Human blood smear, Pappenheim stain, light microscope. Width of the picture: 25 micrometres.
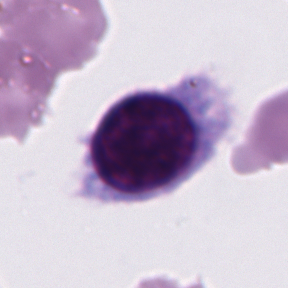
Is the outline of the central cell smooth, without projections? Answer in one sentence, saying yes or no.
No, this cell is bounded by a rough outline.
